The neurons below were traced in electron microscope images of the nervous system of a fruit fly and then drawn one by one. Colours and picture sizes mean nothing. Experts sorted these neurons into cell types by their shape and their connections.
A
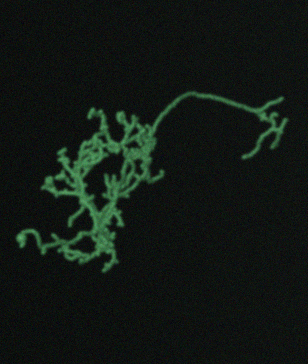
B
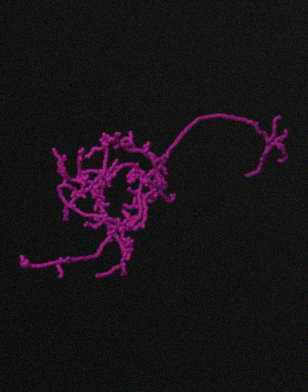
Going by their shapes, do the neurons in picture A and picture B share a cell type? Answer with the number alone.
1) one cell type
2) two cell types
2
